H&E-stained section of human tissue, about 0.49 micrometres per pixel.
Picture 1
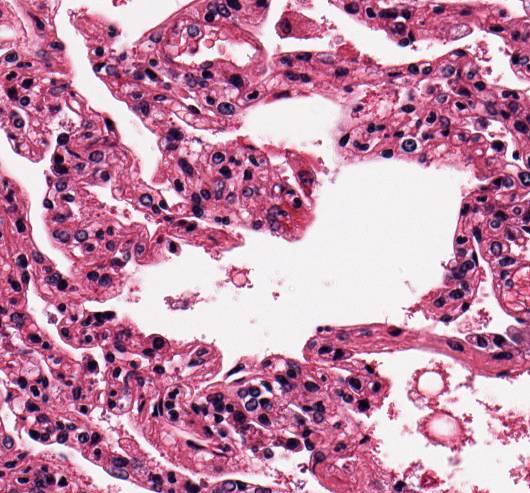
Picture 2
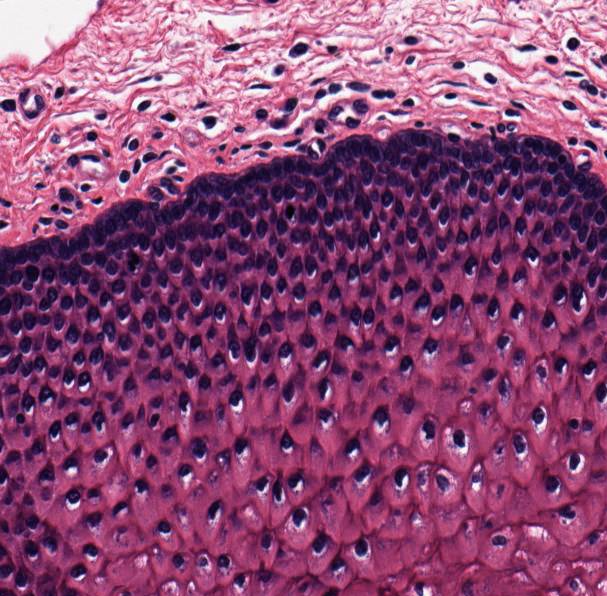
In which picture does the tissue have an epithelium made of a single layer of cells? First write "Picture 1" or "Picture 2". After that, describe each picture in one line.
Picture 1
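In picture 1: The bands are covered on their free surfaces by a single layer of plump cuboidal cells.
In picture 2: Stratified squamous epithelium fills the lower two-thirds of the field, with connective tissue across the top.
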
